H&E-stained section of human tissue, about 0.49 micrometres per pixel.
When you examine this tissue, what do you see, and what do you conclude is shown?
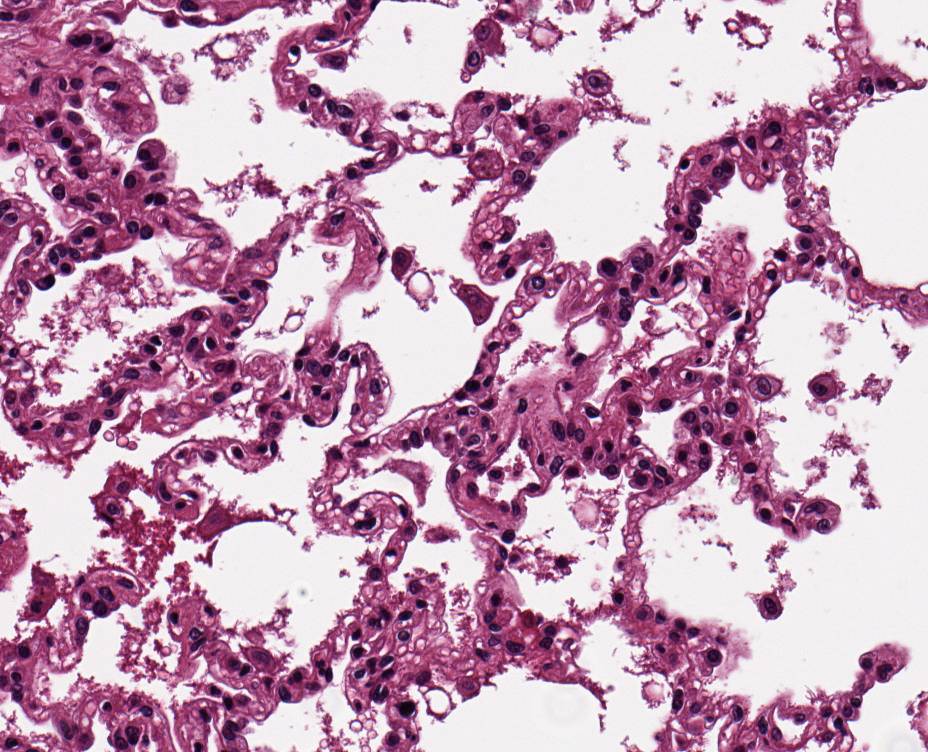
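Thin, branching, folded tissue strands run through whole field, separating large open spaces. Stroma between cell layers of strands very scant; no thick fibrous bands. Scattered single rounded cells lie free within spaces, apart from lining. Small collections of red blood cells, lower left. Tissue: lung.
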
